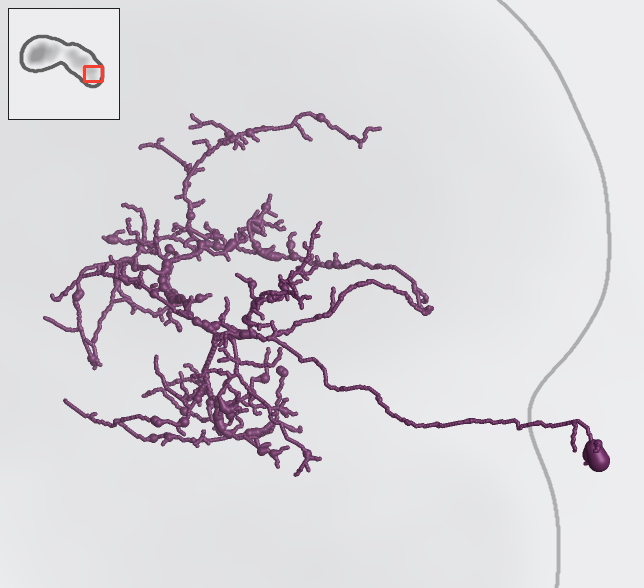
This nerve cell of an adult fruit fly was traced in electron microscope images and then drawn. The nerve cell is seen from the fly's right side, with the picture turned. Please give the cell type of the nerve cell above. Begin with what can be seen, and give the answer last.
Its cell body lies at the lower right of the picture. In this view it is wider than it is tall. This is a nerve-cord intrinsic neuron. The cell type is IN20A.22A028.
